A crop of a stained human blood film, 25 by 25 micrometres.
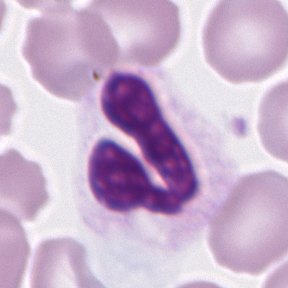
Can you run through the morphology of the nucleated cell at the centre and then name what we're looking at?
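Here the nucleus is folded into two main lobes, with a narrow cleft between them. Its chromatin is dark purple and coarsely clumped. Around it lies a wide rim of very pale pinkish-lilac cytoplasm holding fine, faint lilac granules. This is a segmented neutrophil.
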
